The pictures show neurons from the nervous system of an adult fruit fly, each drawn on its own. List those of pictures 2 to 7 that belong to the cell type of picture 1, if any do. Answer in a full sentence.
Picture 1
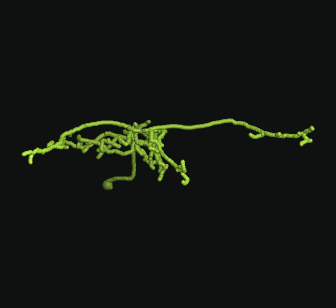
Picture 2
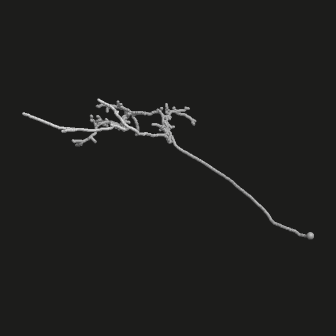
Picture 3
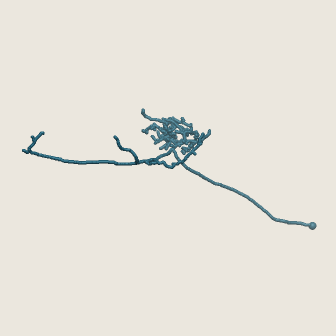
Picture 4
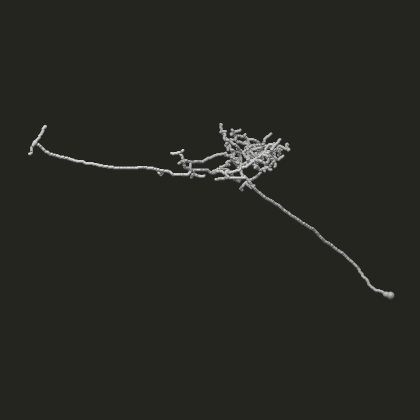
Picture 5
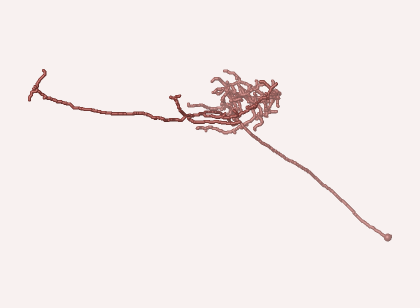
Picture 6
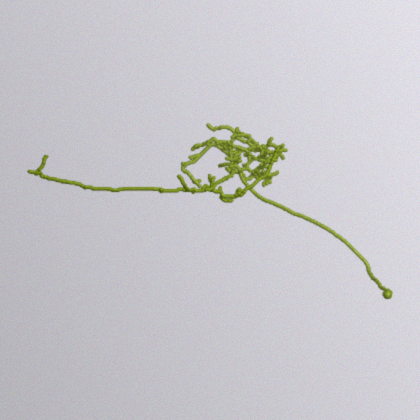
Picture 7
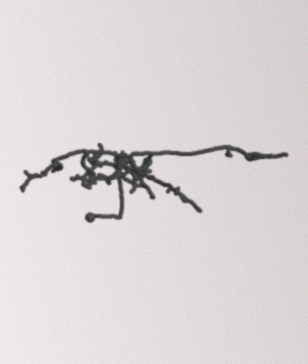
Picture 7 is of the same cell type.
